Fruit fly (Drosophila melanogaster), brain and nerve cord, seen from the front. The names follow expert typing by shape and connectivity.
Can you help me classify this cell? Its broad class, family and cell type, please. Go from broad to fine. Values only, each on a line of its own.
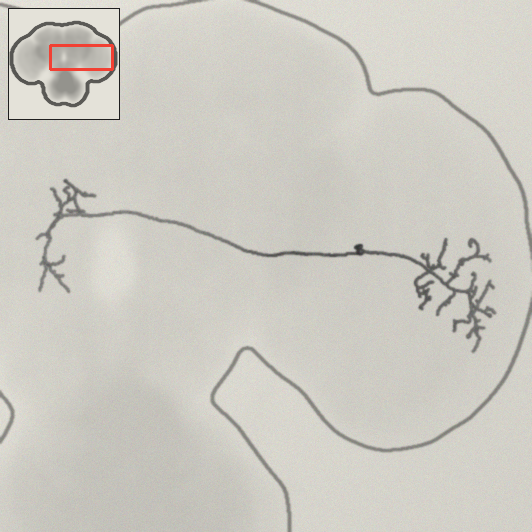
visual projection neuron
hemilineage VPNl&d1_lateral
MeVP54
